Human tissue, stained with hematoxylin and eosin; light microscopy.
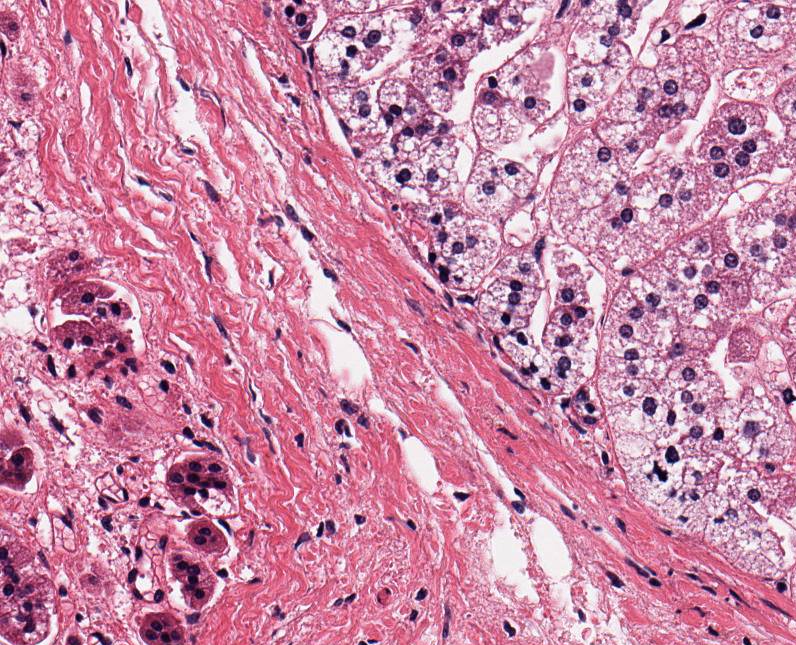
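Adrenal gland. A broad band of dense pink fibrous tissue crosses diagonally, upper left to lower right, dividing two cellular areas. Its wavy collagen fibres run parallel, with thin spindle-shaped dark nuclei along them. Upper right: nests and cords of large polygonal cells with pale, finely vacuolated cytoplasm.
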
